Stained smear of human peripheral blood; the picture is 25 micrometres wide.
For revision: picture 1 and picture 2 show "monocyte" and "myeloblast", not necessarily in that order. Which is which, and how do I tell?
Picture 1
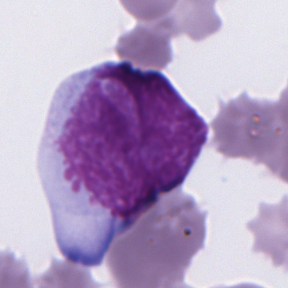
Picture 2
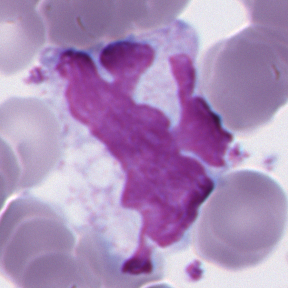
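Looking at the two cells, I'd put the myeloblast in picture 1 and the monocyte in picture 2. In picture 2 the nucleus is irregular, folded and split into several lobes, and it takes up a large share of the cell.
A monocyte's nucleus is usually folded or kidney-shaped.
In picture 1 the nucleus fills most of the cell, and the cytoplasm sits mainly to its lower left.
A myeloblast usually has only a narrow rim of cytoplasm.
The cytoplasm differs in colour too: in picture 1 it is pale blue, deepening to a stronger blue at its lower edge, while in picture 2 it is very pale, almost colourless with a faint lilac tint. Picture 2 also has fine pinkish-purple granules scattered through its cytoplasm, most of which lies on the left side of the nucleus, whereas I see no vacuoles in the cytoplasm of picture 1. Neither outline is round: both are irregular, the one in picture 1 angular as well, with red cells touching it at the top and lower right.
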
